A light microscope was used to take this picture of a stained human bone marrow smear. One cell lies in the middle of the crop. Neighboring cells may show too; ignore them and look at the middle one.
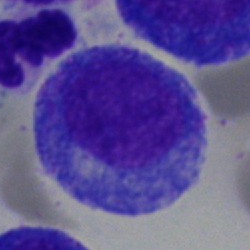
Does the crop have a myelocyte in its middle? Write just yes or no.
no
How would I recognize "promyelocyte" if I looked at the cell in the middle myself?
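In this promyelocyte the chromatin is finely stippled rather than clumped.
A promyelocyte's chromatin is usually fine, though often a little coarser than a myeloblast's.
The stippled pattern seen here agrees with that fine chromatin. The cytoplasm is deep blue, and its band is widest below the nucleus.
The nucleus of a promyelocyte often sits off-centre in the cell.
The uneven band of cytoplasm fits that off-centre placing. Just below the nucleus, a paler zone lies in the cytoplasm.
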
